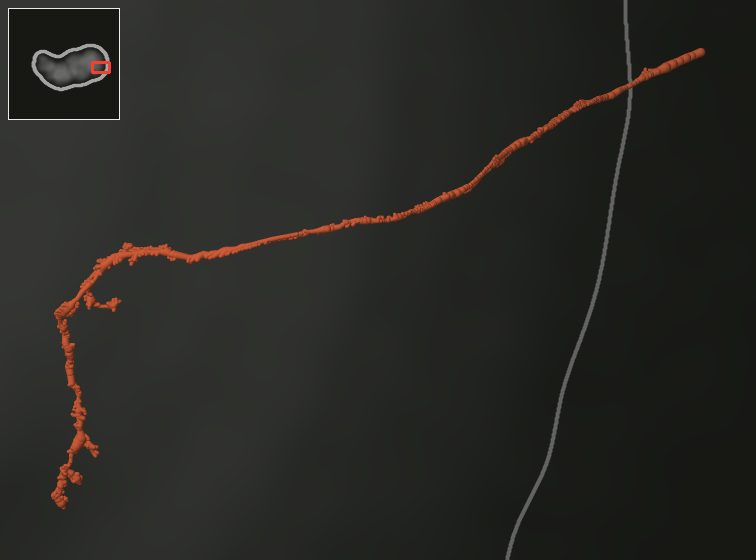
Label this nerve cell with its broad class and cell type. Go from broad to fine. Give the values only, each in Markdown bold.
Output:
**photoreceptor or other optic-lobe sensory neuron**, **HBeyelet**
